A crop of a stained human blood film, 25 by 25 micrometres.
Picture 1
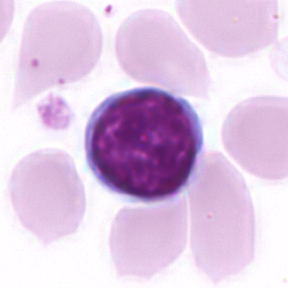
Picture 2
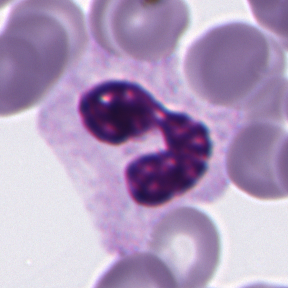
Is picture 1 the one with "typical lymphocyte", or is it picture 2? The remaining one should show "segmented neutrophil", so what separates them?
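Of the two, the typical lymphocyte is in picture 1 and the segmented neutrophil in picture 2. Starting with the nucleus: in picture 1 it is round, with no indentation or notch, about 9 micrometres across in a cell about 10 micrometres across, and it fills about 80% of the cell's area.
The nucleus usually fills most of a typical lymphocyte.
In picture 2, by contrast, the nucleus is divided into lobes, and a thin strand joins the upper-left lobe to the rest.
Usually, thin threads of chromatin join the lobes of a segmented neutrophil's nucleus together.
The cytoplasm differs just as clearly: in picture 1 it is only a thin rim around the nucleus, while in picture 2 it is plentiful and pale pinkish-lilac.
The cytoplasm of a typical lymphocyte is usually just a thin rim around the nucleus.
Next, granules: picture 1 shows none, whereas in picture 2 fine, dust-like pinkish granules fill the cytoplasm.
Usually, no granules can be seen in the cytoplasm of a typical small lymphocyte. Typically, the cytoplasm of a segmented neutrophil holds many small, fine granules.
The outlines part ways too, smooth and round without surface projections in picture 1, irregular and angular in picture 2. As for size, the cell in picture 1 is about 1.5 times as wide as a red cell that lies whole in that picture.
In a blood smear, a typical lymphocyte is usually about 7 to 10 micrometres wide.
What the two share is dark purple, coarsely clumped chromatin, and neither shows vacuoles in its cytoplasm.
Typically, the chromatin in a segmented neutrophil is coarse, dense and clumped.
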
